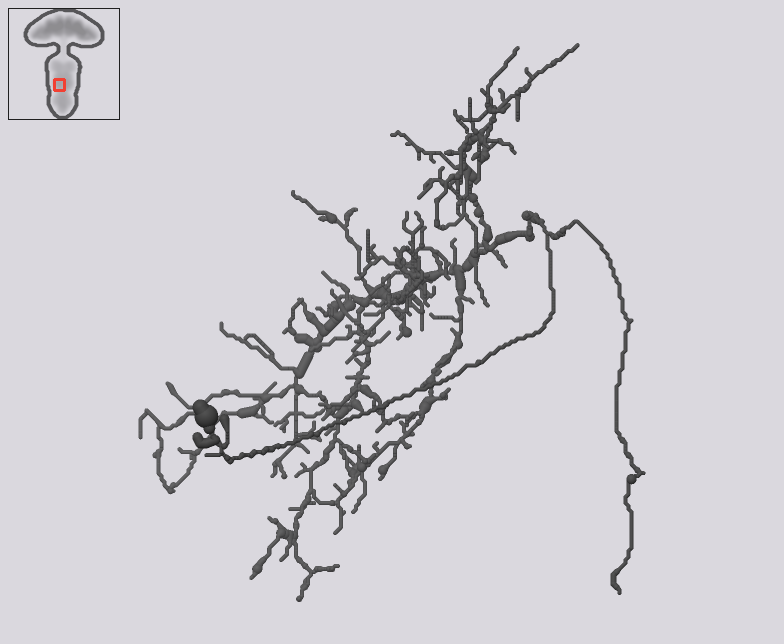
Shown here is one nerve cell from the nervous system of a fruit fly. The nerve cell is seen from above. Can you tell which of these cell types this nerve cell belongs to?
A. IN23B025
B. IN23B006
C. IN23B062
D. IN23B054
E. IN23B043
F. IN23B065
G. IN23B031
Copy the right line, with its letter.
E. IN23B043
